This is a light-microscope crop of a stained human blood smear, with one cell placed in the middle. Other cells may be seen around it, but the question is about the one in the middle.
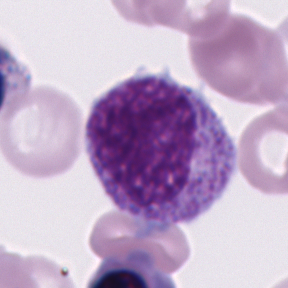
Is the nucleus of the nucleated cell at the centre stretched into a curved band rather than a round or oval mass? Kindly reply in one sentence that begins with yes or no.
No, rather than a horseshoe, C, U or S shape, the nucleus is a compact round or oval mass.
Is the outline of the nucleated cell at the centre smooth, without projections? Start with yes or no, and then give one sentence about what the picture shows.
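No. Small wispy projections stand out from the upper edge of the cell.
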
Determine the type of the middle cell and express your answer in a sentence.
The cell in the middle of the field of view is a myelocyte.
